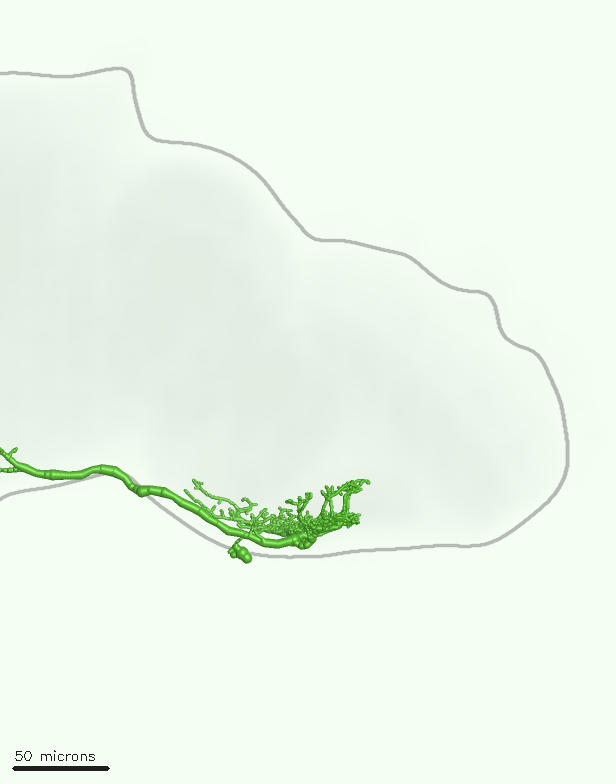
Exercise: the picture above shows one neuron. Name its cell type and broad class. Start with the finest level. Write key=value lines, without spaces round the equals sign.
cell_type=VS
broad_class=visual projection neuron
